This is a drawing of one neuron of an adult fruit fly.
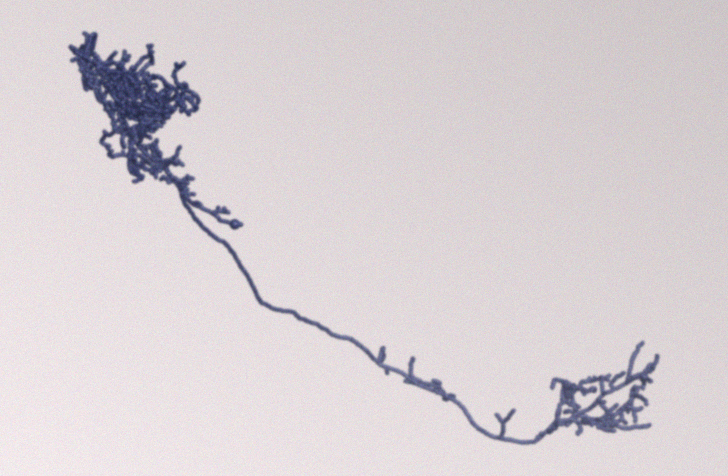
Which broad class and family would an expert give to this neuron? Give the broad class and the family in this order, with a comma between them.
ascending neuron, hemilineage 17B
